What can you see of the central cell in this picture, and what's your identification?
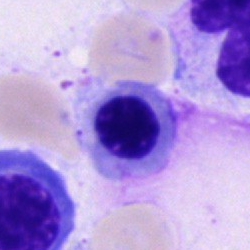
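Around the nucleus of the central cell, the cytoplasm forms a complete rim. This cytoplasm is pale greyish-blue and shows no vacuoles. Within the nucleus, no nucleoli are visible. The cell is an erythroblast.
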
